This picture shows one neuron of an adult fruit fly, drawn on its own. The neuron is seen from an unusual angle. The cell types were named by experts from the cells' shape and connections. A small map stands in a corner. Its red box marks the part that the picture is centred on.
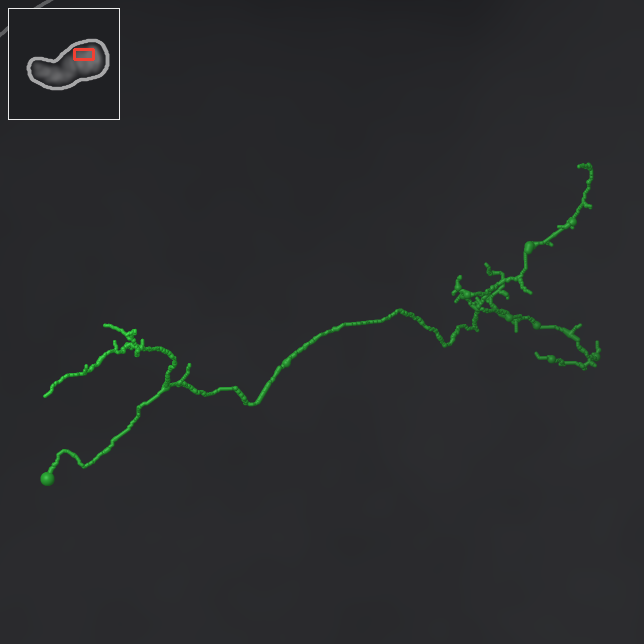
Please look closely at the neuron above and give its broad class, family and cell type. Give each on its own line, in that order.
central-brain intrinsic neuron
hemilineage DM6_posterior
CB2229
